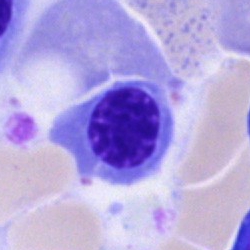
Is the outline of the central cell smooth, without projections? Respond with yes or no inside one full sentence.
No, the cell does not have a smooth edge, since its outline is rough.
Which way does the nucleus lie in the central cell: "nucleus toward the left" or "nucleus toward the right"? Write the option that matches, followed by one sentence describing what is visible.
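Nucleus toward the right. The cytoplasm is widest on the left side of the nucleus.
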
